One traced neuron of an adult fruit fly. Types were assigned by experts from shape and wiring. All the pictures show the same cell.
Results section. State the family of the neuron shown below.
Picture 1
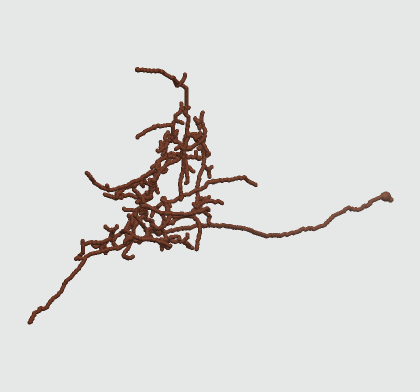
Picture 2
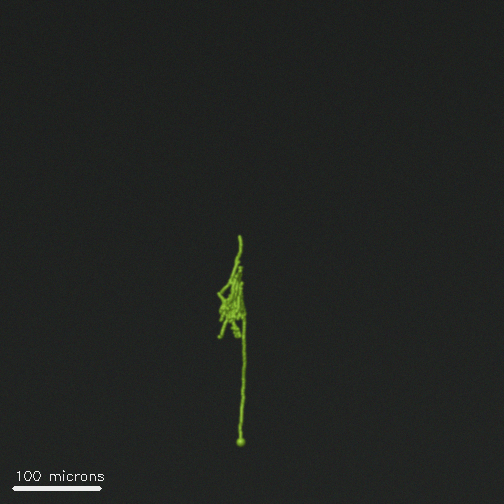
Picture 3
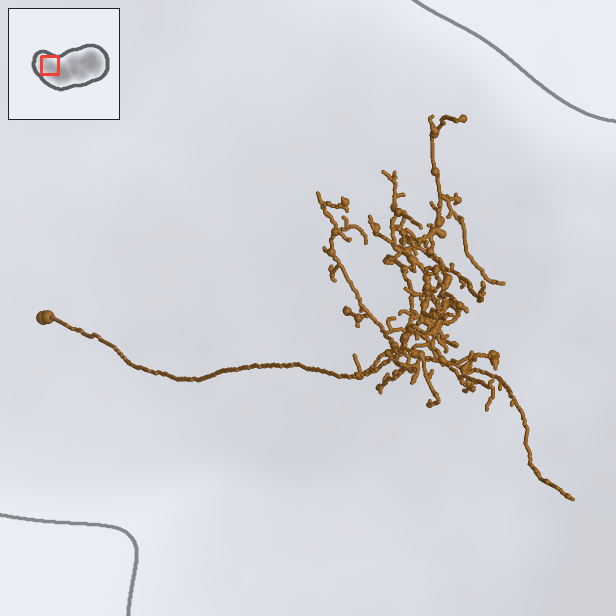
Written: hemilineage 05B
